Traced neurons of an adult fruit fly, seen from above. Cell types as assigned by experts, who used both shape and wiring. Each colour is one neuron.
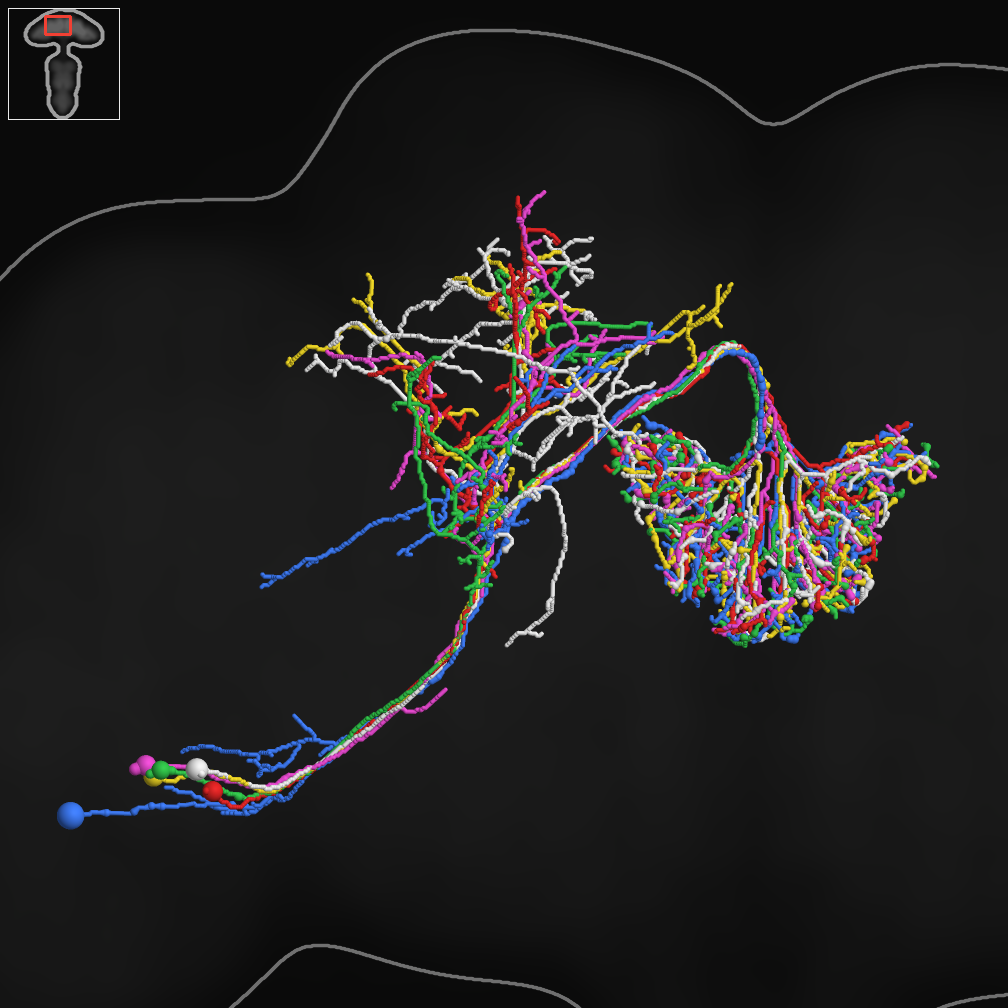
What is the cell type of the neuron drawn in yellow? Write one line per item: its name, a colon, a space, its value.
cell type: FB2M_b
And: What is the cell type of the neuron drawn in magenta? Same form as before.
cell type: FB2M_a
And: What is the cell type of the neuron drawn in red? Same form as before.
cell type: FB2G_a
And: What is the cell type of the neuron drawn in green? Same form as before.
cell type: FB2F_b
